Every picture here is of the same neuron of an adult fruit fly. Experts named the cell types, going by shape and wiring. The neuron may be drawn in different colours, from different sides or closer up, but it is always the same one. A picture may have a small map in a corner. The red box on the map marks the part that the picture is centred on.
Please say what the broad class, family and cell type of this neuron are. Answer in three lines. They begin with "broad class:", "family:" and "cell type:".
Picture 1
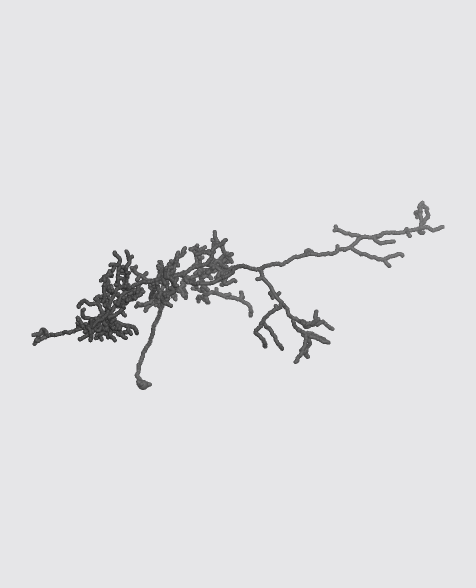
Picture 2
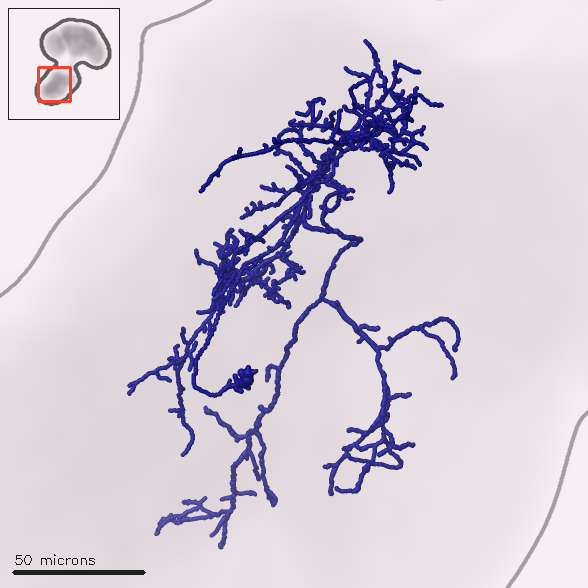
broad class: nerve-cord intrinsic neuron
family: hemilineage 07B
cell type: IN07B023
